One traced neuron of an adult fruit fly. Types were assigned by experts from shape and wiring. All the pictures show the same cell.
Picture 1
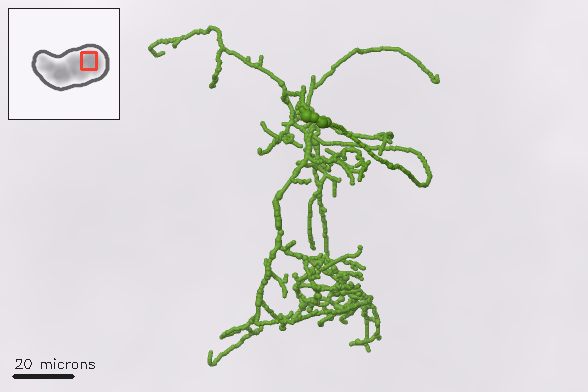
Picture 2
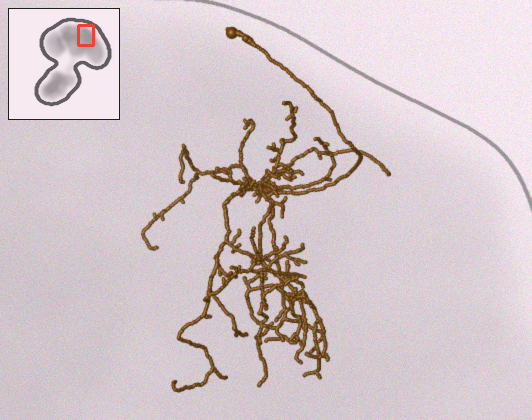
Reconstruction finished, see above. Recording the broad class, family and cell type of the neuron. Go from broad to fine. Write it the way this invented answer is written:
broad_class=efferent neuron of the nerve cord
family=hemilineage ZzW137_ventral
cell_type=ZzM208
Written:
broad_class=central-brain intrinsic neuron
family=hemilineage CREa2_ventral
cell_type=LAL023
